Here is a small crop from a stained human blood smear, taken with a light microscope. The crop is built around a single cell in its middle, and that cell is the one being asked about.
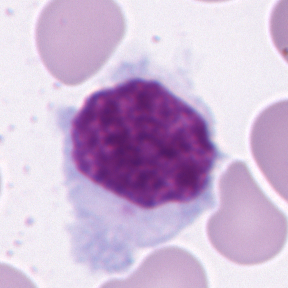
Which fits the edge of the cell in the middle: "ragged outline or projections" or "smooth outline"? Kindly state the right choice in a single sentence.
The cell is bounded by a rough outline.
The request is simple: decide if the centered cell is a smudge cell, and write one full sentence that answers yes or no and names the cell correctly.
No, the cell at the centre of the crop is a hairy cell and not a smudge cell.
